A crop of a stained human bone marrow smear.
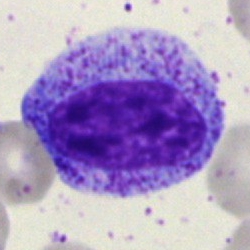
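Myelocyte: as far as I can see, the band of cytoplasm is wider above the nucleus than below it. The chromatin is dark purple and gathered into coarse clumps. Numerous dark purple granules lie scattered through the cytoplasm, which is pale lilac-blue between them.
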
